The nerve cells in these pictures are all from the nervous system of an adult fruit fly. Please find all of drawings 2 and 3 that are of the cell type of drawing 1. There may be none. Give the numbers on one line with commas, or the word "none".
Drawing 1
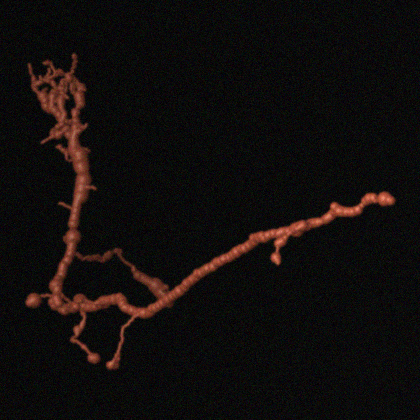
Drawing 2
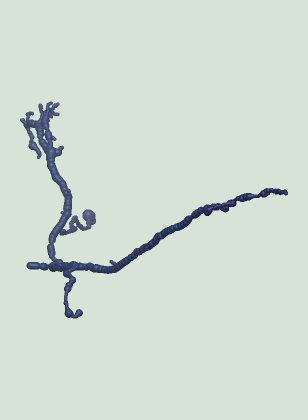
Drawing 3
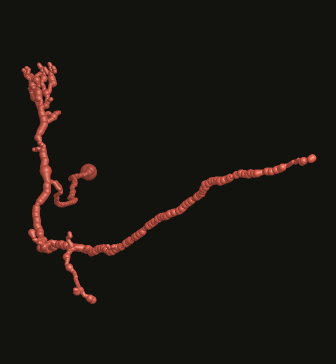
2, 3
